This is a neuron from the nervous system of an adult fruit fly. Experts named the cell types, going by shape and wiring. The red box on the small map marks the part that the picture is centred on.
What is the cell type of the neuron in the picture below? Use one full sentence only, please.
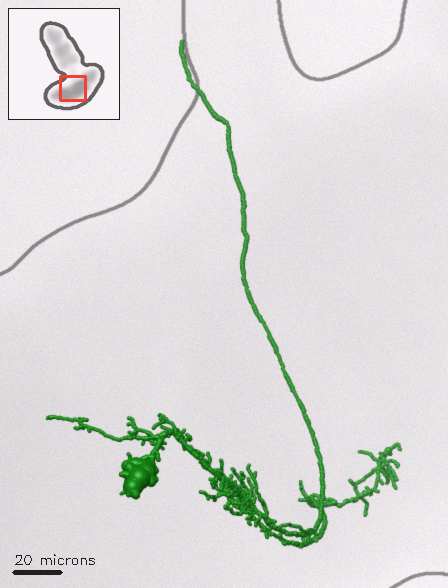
Under cell type classification, the neuron is IPC.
